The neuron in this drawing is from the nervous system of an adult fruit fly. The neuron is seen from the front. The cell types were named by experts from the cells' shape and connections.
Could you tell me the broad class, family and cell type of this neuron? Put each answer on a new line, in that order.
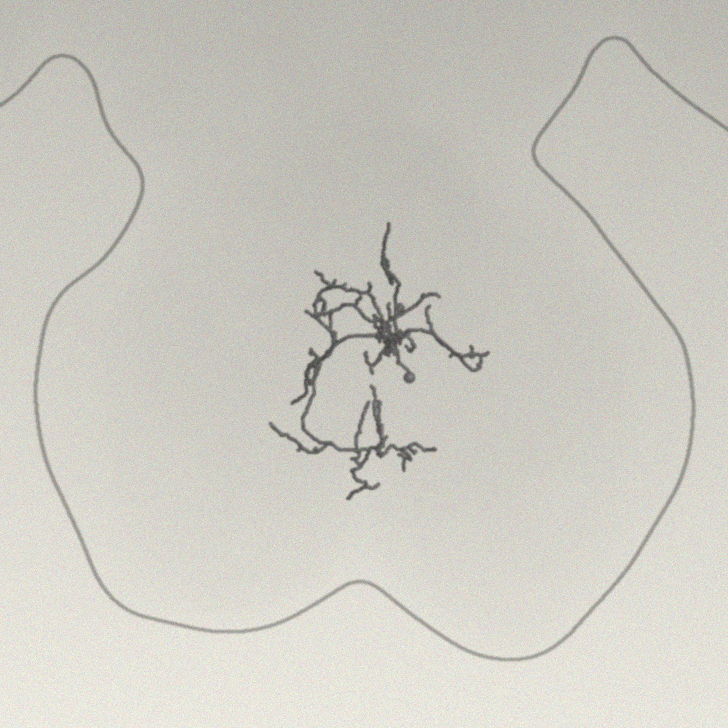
nerve-cord intrinsic neuron
hemilineage 12B
IN12B071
